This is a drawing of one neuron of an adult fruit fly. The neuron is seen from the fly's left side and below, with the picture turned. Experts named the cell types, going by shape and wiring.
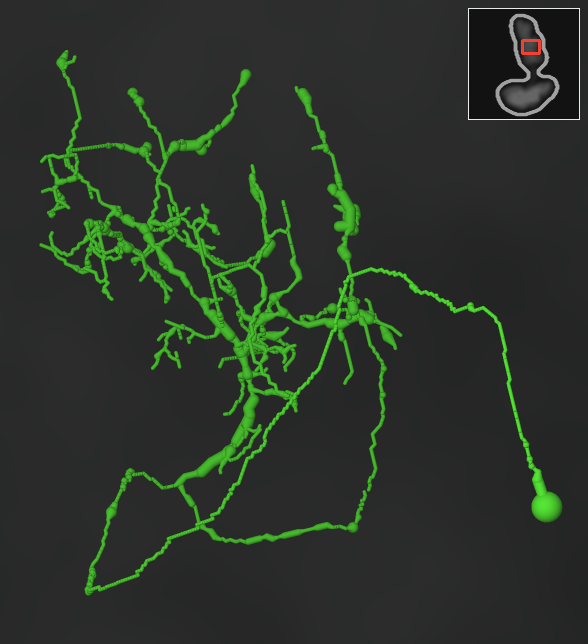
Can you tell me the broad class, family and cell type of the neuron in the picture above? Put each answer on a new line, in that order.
nerve-cord intrinsic neuron
hemilineage 02A
IN02A049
